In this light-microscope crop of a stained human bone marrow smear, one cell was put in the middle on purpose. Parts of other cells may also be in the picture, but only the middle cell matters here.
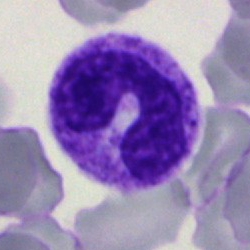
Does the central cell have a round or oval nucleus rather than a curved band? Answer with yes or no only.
No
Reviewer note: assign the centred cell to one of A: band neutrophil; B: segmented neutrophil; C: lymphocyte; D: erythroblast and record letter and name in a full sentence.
Here the central cell is a band neutrophil, and option A is correct.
